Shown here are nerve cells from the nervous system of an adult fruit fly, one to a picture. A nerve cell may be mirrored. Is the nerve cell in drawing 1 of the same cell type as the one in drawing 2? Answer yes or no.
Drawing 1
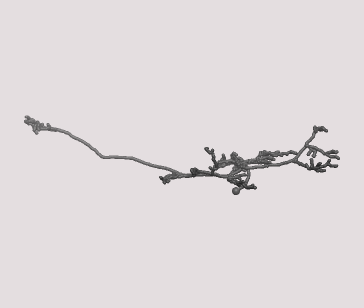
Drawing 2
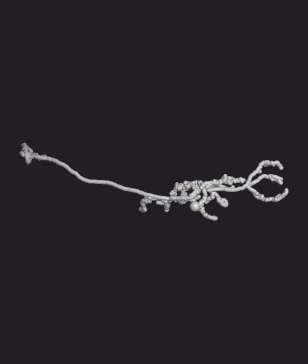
yes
